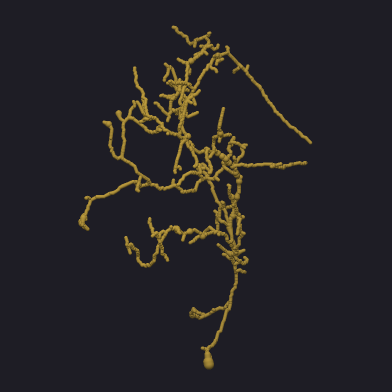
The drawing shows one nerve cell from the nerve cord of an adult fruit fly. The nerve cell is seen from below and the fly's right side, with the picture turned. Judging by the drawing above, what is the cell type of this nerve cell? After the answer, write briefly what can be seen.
It is of cell type IN20A.22A083. It is a nerve-cord intrinsic neuron. Dozens of branch ends can be seen. As drawn here it is taller than it is wide.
